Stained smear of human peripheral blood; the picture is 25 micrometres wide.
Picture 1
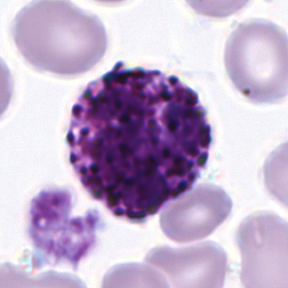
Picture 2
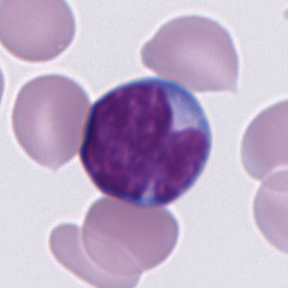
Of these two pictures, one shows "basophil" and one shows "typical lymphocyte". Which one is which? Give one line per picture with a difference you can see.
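Picture 1 – basophil. The cell is packed with coarse, dark purple-black granules.
Picture 2 – typical lymphocyte. No distinct granules are seen in the cytoplasm.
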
